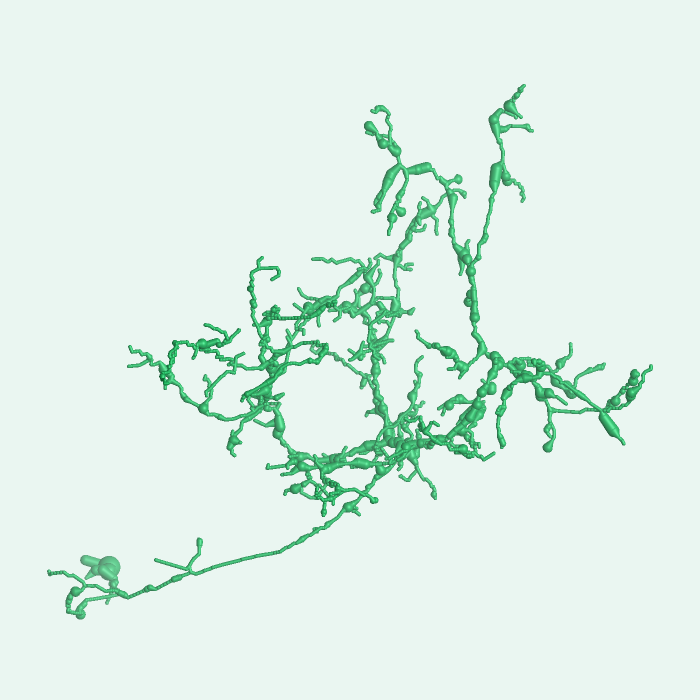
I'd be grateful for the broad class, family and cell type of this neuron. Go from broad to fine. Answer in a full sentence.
A nerve-cord intrinsic neuron of hemilineage 13B, type IN13B053.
